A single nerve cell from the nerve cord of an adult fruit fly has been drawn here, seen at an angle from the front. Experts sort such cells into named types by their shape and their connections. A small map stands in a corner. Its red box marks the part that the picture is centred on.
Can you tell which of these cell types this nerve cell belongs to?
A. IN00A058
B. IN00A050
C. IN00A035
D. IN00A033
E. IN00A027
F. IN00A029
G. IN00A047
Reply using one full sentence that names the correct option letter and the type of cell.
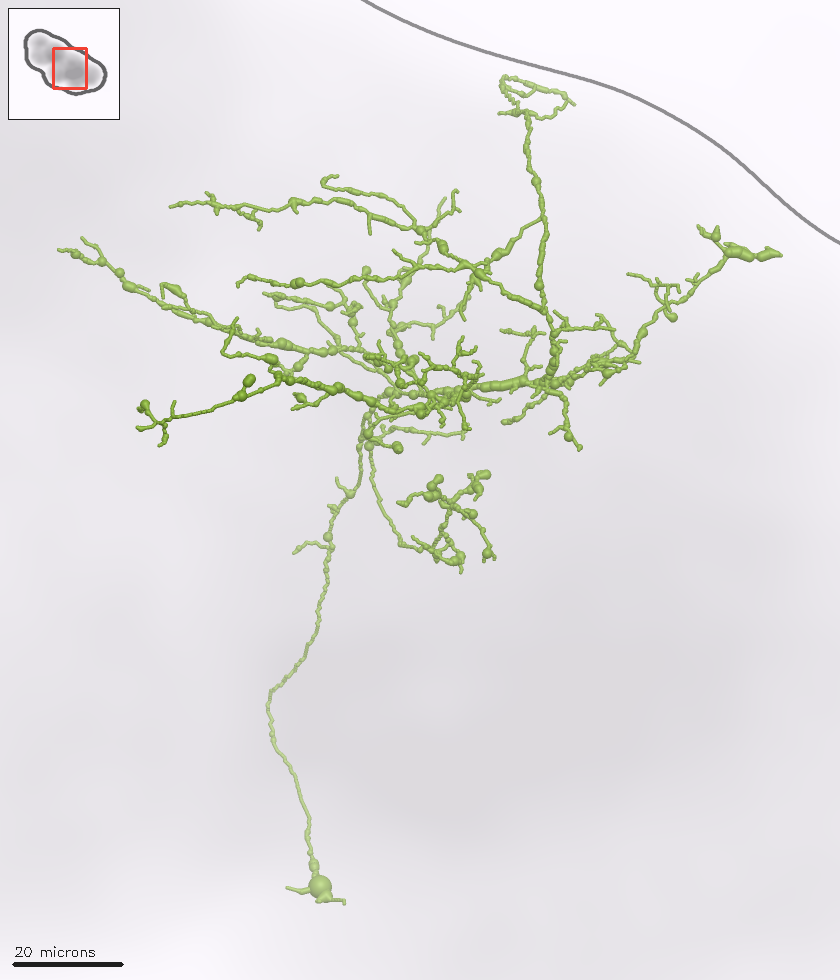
Under cell type, the nerve cell is listed as IN00A047, option G.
